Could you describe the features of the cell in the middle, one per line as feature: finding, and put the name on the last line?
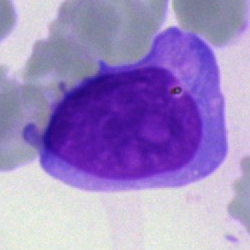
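Outline: irregular, cytoplasm drawn into a broad flap toward the upper right
Chromatin: deep purple, a fine pattern broken by paler patches, no dense dark blocks
Granules: none to be seen in the cytoplasm
Left edge: small rounded blebs standing out
Name: blast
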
